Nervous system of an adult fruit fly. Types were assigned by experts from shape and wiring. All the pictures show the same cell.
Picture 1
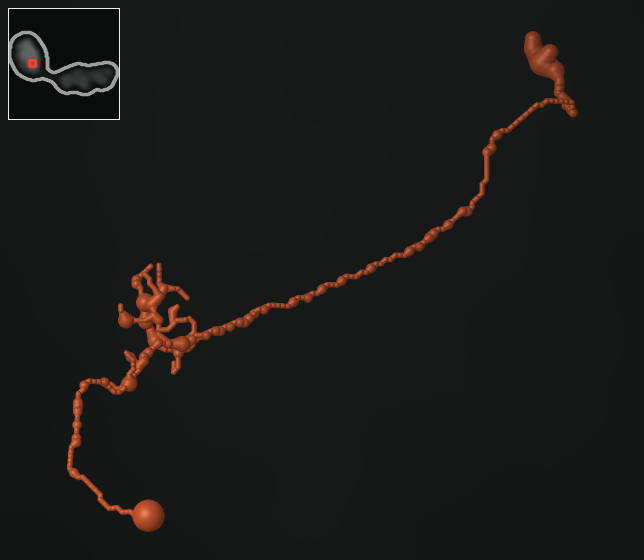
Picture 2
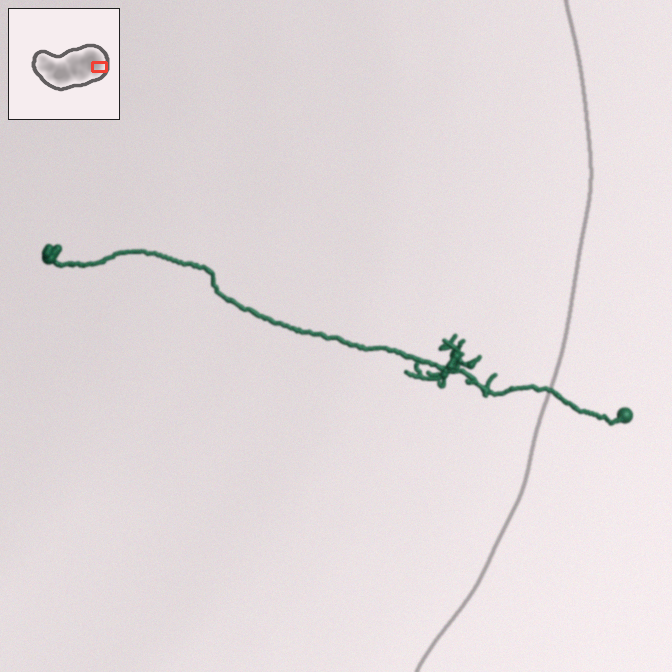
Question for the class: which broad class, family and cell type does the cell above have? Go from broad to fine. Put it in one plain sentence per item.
An optic-lobe intrinsic neuron of the Tm family, type Tm9.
